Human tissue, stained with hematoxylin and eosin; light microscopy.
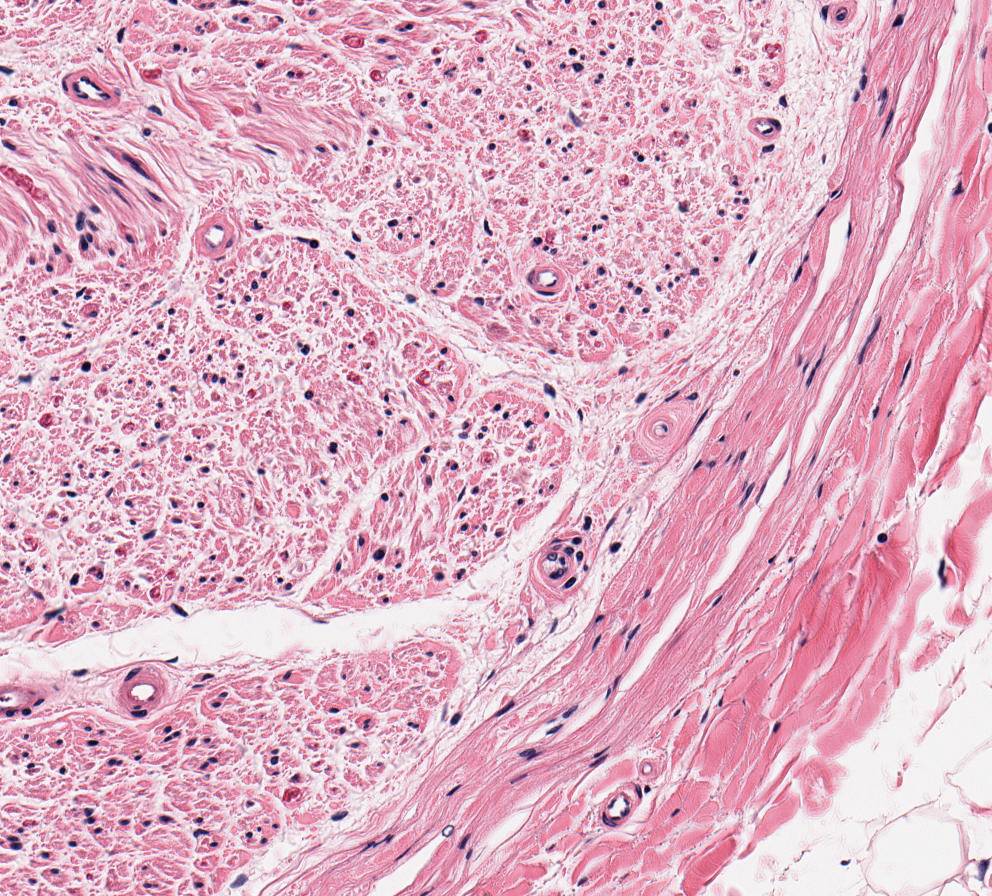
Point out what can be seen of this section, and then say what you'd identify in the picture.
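Large rounded fibre bundles, cut in cross section, fill most of the left two-thirds. Within them, fibres show as many small round pink profiles in pale spaces, a fine meshwork look. Small dark oval nuclei evenly scattered throughout the bundles. Along the right side, a band of strongly pink wavy fibres with elongated nuclei curves parallel to the bundle edge. Tissue: tibial nerve.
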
